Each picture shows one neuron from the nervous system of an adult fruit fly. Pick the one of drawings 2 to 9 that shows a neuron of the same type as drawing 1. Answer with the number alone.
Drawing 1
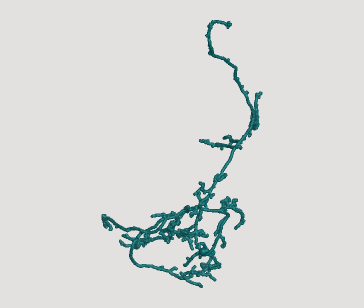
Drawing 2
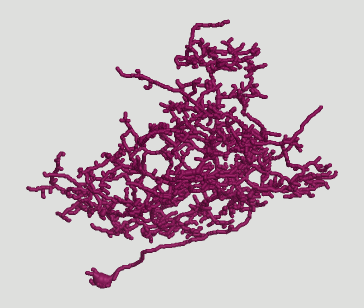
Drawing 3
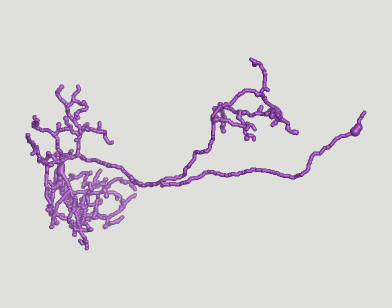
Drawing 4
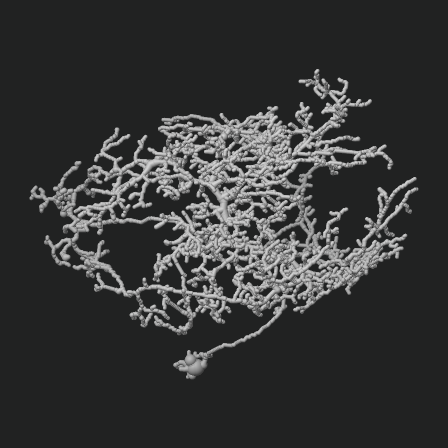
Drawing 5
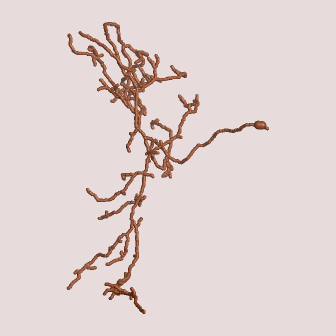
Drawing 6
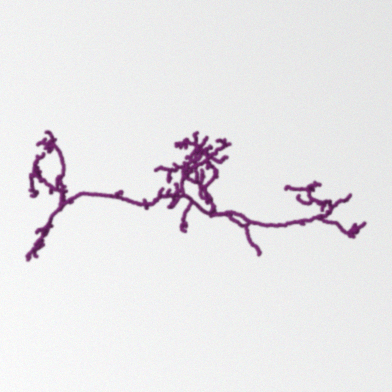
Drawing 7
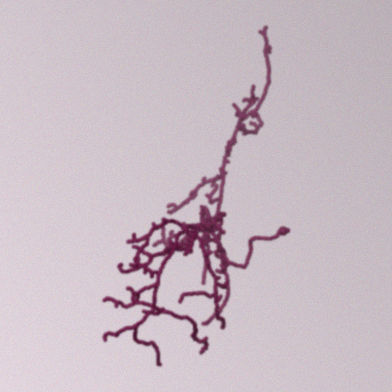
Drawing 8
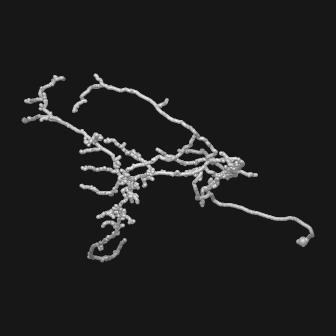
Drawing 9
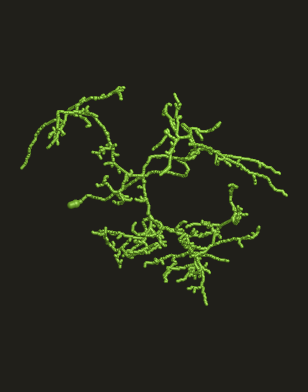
5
